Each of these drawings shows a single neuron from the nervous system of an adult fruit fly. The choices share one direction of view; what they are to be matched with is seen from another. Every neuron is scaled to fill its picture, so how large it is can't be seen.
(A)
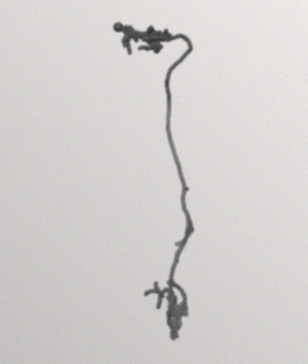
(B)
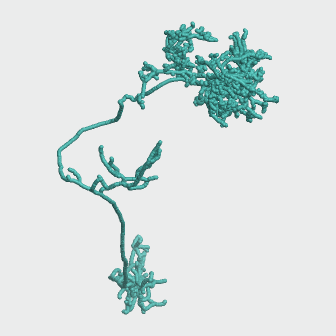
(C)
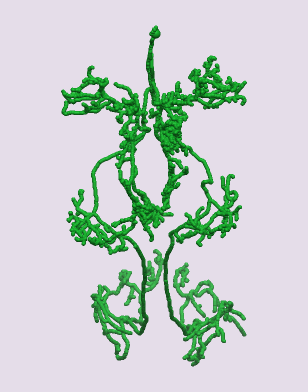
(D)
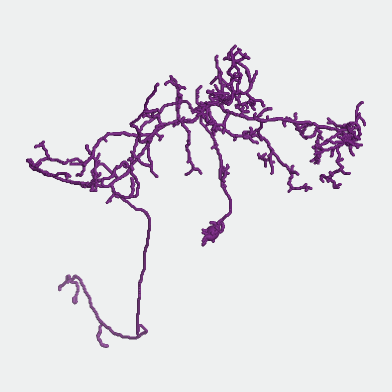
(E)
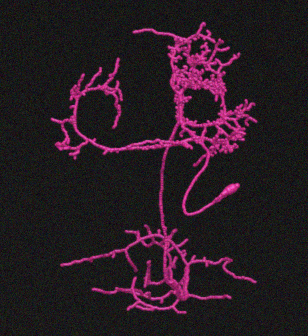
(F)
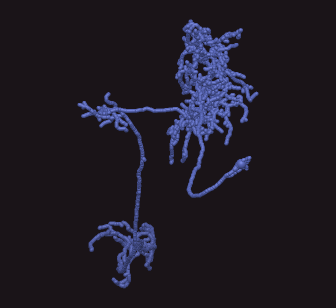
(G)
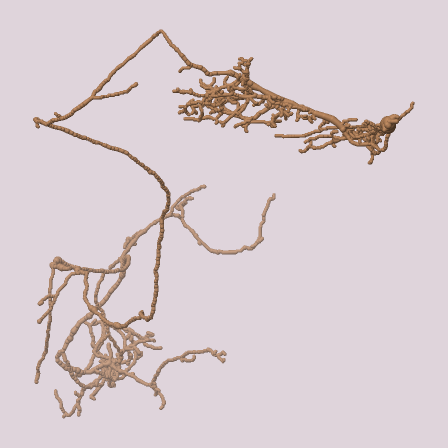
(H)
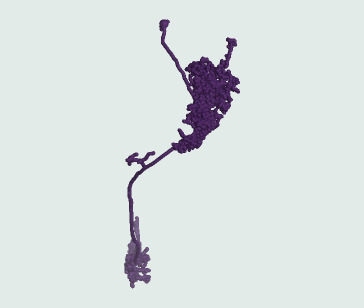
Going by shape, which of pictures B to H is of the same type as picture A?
Picture G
